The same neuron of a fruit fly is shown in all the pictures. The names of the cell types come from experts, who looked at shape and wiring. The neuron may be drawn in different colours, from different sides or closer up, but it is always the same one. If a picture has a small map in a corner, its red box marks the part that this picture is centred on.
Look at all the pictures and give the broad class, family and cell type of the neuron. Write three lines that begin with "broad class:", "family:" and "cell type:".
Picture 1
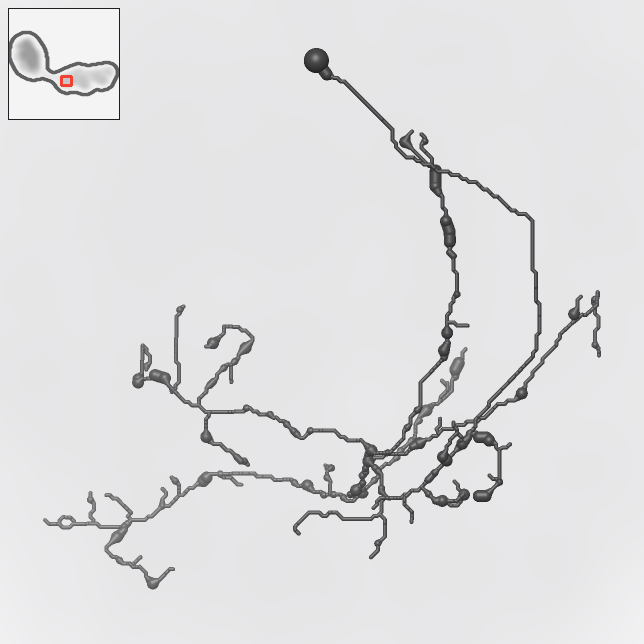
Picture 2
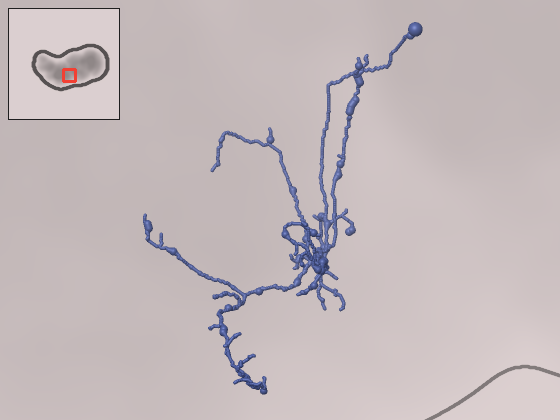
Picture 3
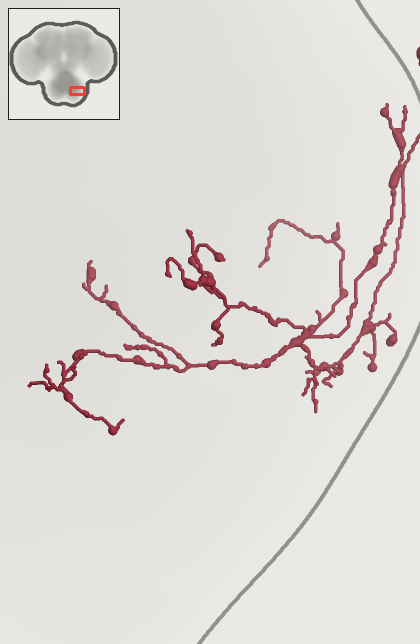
broad class: nerve-cord intrinsic neuron
family: hemilineage 20A.22A
cell type: IN20A.22A089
